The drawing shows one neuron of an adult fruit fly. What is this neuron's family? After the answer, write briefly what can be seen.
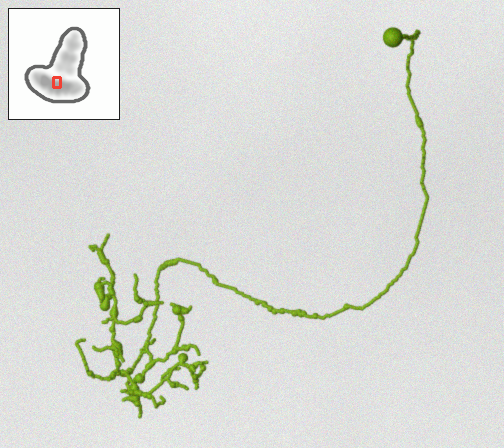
Its family is called class CX. Its broad class is central-brain intrinsic neuron. The cell body can be seen at the upper right of the picture. As drawn here it is about as wide as it is tall.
